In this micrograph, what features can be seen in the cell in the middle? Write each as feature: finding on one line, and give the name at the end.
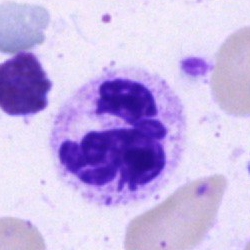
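Nucleus: divided into several lobes
Chromatin: dense, dark purple
Cytoplasm: pale pinkish-lilac
Granules: fine, lilac, held in the cytoplasm
Kind: segmented neutrophil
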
